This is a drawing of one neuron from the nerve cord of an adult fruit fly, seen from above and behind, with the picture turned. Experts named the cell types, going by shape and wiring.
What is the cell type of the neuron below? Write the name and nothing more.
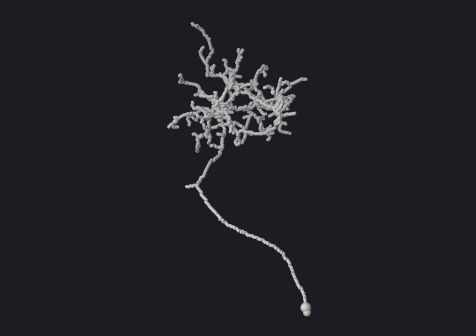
IN20A.22A067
